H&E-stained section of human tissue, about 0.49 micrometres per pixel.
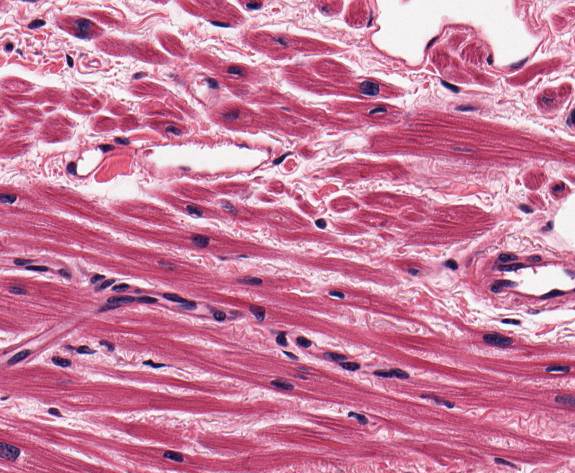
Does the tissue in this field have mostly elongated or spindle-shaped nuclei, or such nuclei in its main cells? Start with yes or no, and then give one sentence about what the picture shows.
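Yes. The nuclei among the lengthwise fibres are dark purple and elongated in the direction of the fibres.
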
